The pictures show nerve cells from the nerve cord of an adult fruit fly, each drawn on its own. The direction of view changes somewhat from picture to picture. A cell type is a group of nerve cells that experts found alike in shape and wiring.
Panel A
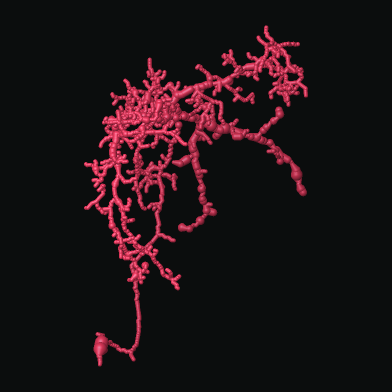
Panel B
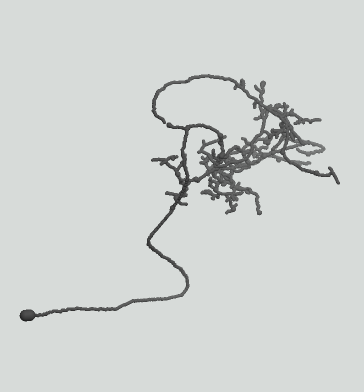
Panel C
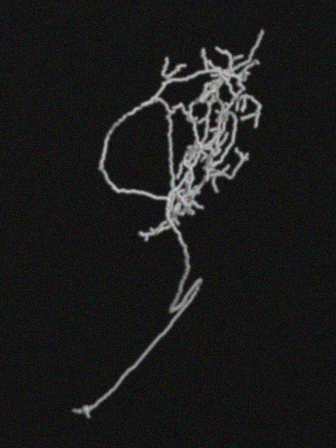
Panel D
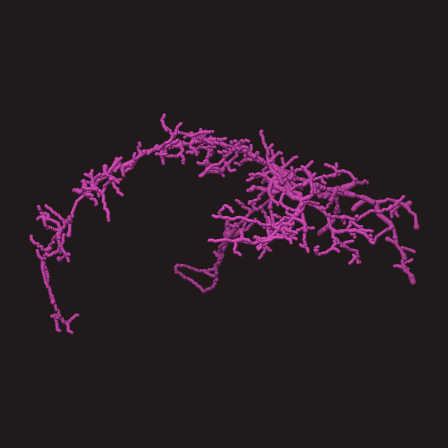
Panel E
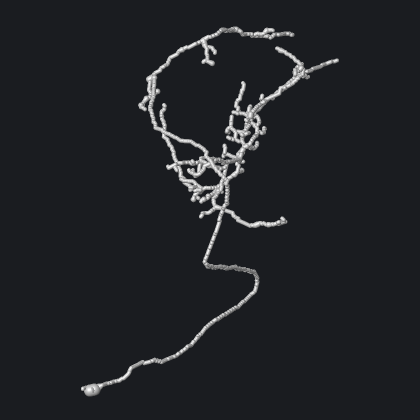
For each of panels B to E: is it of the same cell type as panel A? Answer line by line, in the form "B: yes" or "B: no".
B: no
C: no
D: yes
E: no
